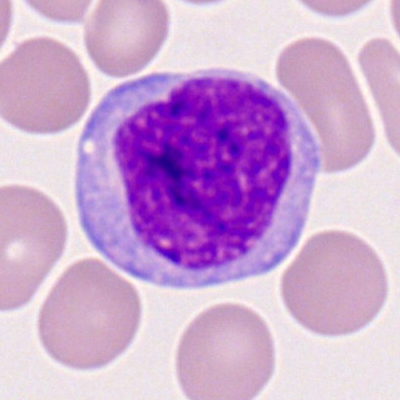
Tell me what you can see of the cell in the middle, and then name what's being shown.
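Outline smooth and round; nucleus a single unlobed mass filling most of the cell; cytoplasm without visible granules. This is a monocyte.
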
